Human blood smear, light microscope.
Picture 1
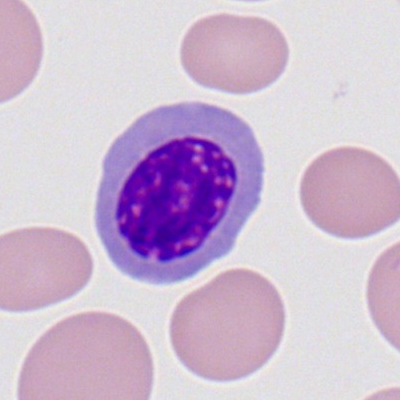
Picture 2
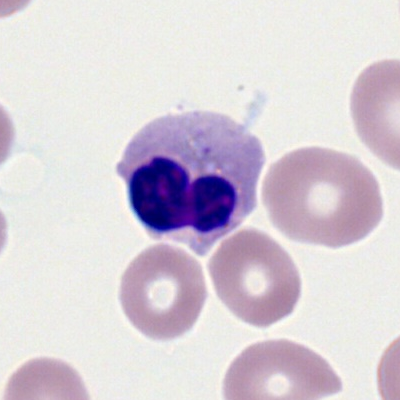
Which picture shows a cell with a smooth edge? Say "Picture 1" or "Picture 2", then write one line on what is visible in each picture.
Picture 1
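In picture 1: The cell has a smooth, rounded-oval outline.
In picture 2: A small pale projection extends from the upper right edge of the cell.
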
